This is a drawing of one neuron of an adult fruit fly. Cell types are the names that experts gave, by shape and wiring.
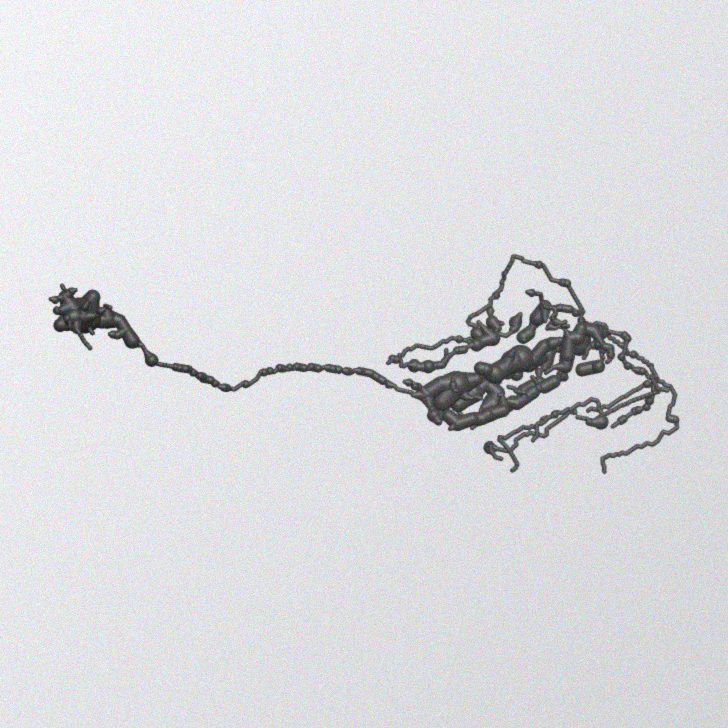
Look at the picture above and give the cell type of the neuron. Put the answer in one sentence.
The cell type is Lai.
